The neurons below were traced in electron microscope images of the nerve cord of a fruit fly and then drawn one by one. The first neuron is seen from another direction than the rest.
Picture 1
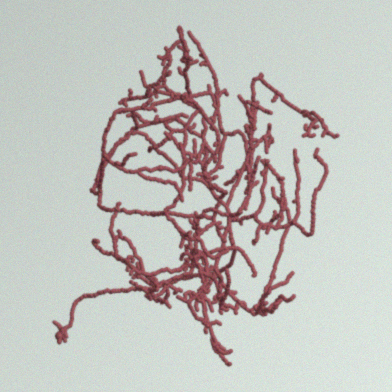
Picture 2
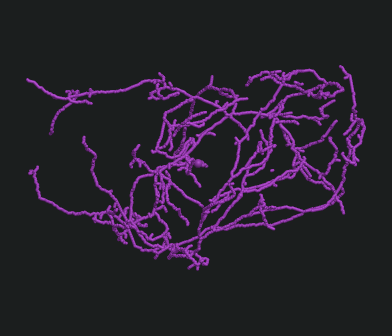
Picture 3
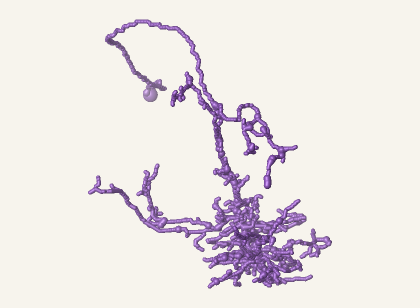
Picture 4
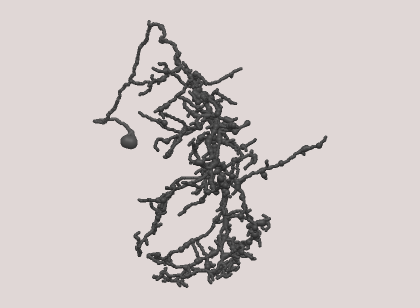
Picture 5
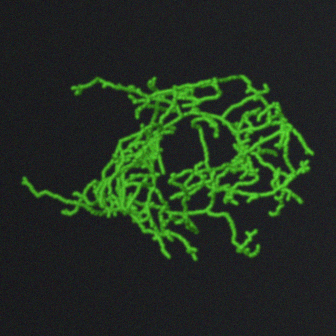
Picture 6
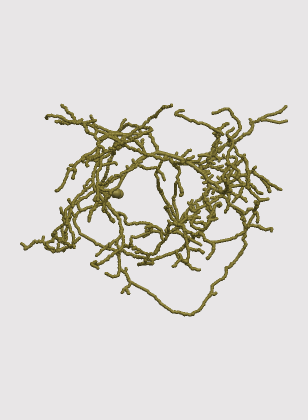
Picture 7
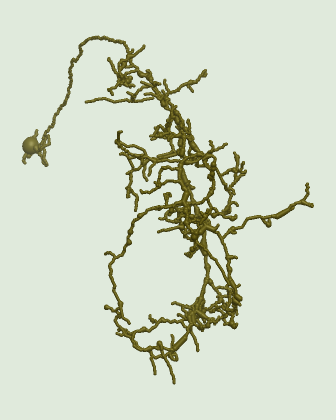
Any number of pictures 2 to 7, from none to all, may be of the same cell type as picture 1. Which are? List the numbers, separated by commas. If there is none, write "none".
2, 5, 6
